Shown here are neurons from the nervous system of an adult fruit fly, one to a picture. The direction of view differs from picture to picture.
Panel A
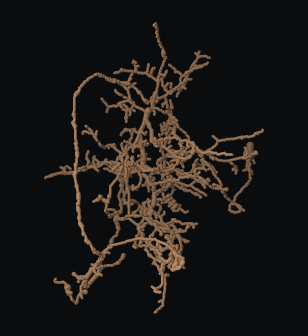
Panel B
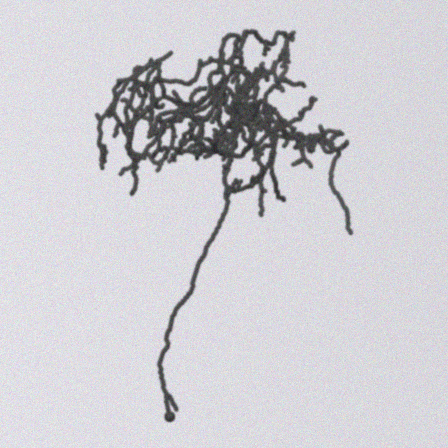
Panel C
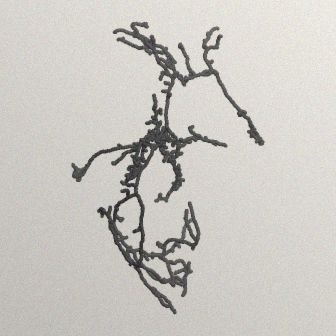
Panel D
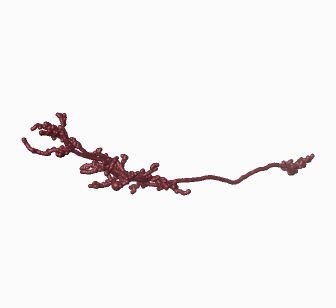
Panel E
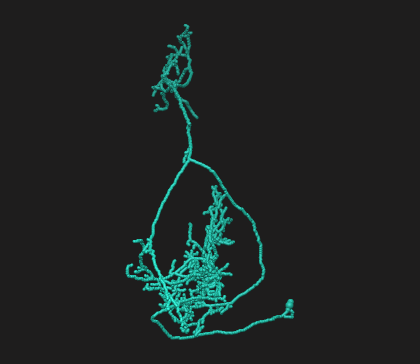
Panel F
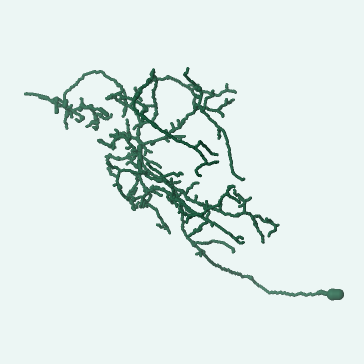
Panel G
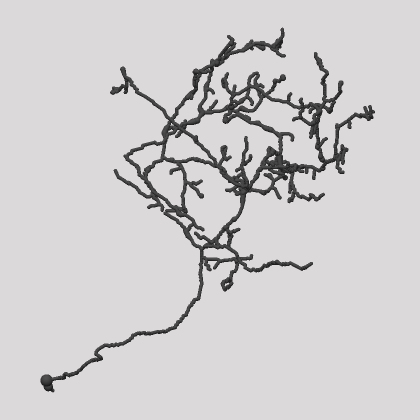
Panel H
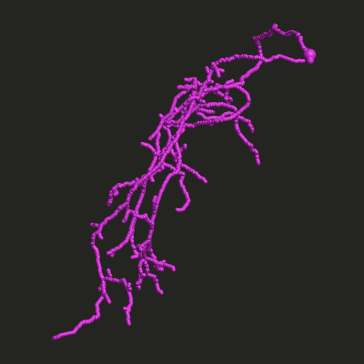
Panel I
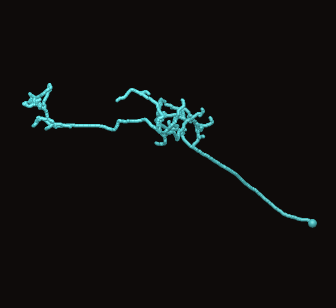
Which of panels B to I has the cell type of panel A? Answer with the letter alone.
E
